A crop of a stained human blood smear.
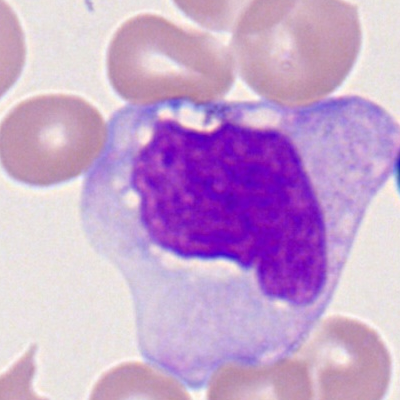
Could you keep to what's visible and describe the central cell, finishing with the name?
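Outline: irregular and angular, with pointed corners. Nucleus: one irregular mass whose margins are uneven and lumpy. Chromatin: dark purple and blotchy, denser clumps alternating with paler patches. Cytoplasm: small clear spaces sit close to the nucleus. The cell is a monocyte.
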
